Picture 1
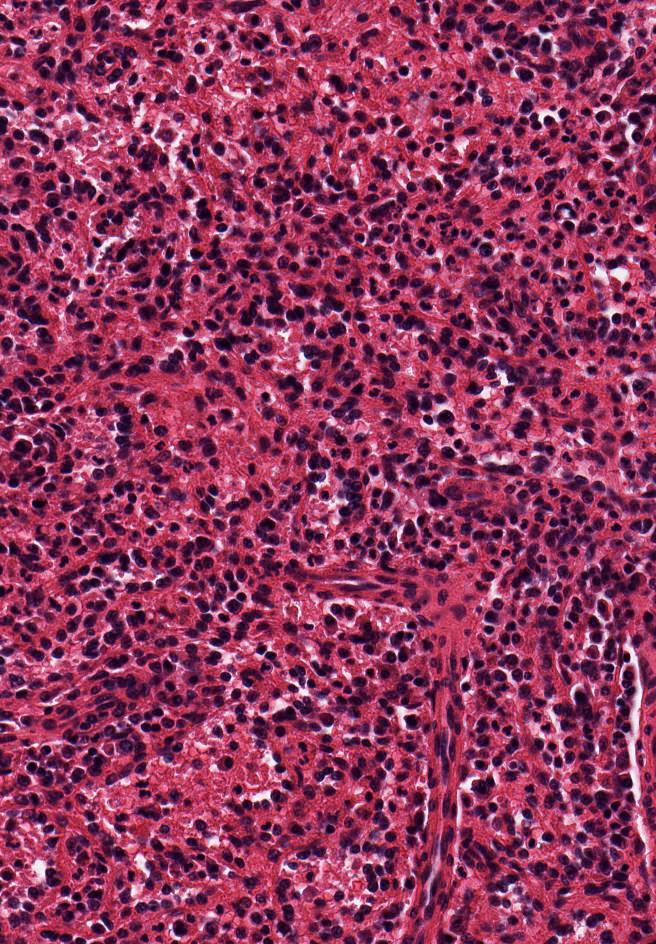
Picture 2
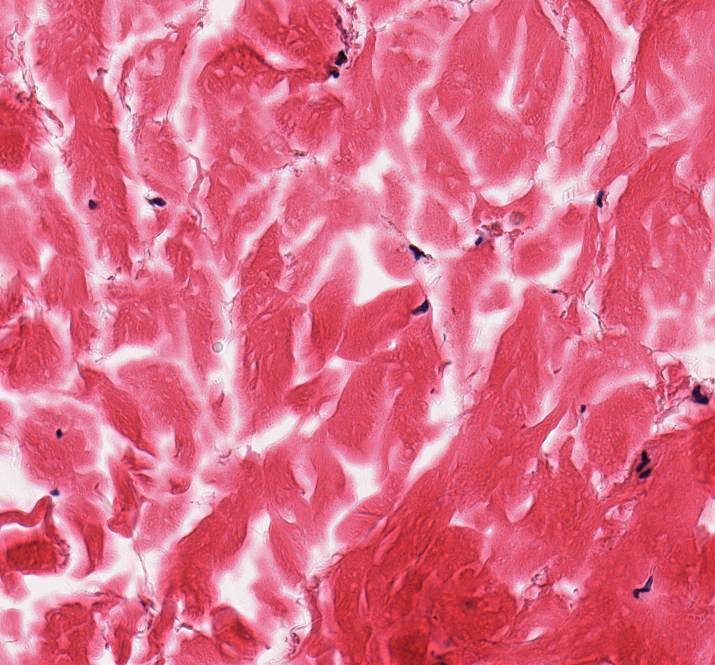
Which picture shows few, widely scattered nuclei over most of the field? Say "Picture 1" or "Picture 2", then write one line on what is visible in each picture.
Picture 2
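Picture 1: Densely packed cells form a diffuse sheet across the whole field, with no glands or tubules.
Picture 2: Nuclei are sparse, with only a few scattered across the field.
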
